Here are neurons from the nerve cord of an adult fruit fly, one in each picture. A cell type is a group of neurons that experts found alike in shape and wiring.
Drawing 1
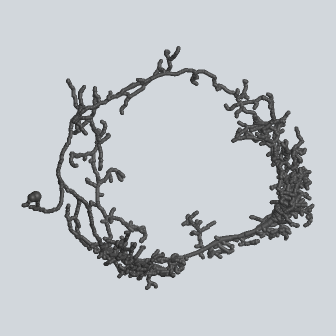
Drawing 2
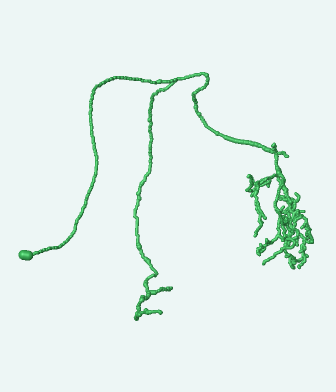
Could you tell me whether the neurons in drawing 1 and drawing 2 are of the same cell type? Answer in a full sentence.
They are of different cell types.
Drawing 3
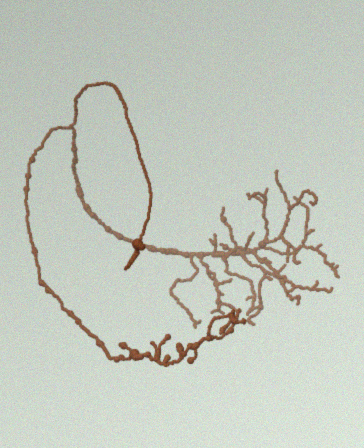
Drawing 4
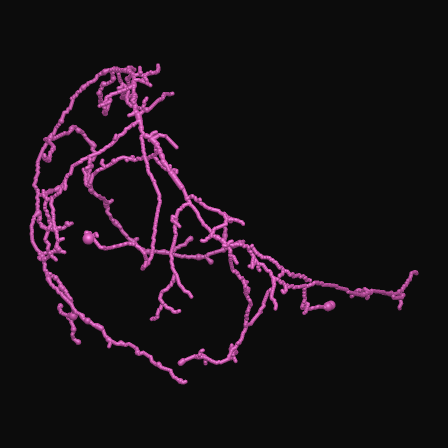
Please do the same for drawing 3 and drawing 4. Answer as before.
They are of different cell types.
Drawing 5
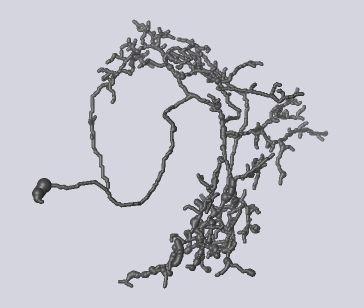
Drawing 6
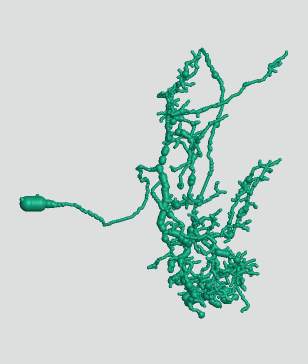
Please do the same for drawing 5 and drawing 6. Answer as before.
They are of the same cell type.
